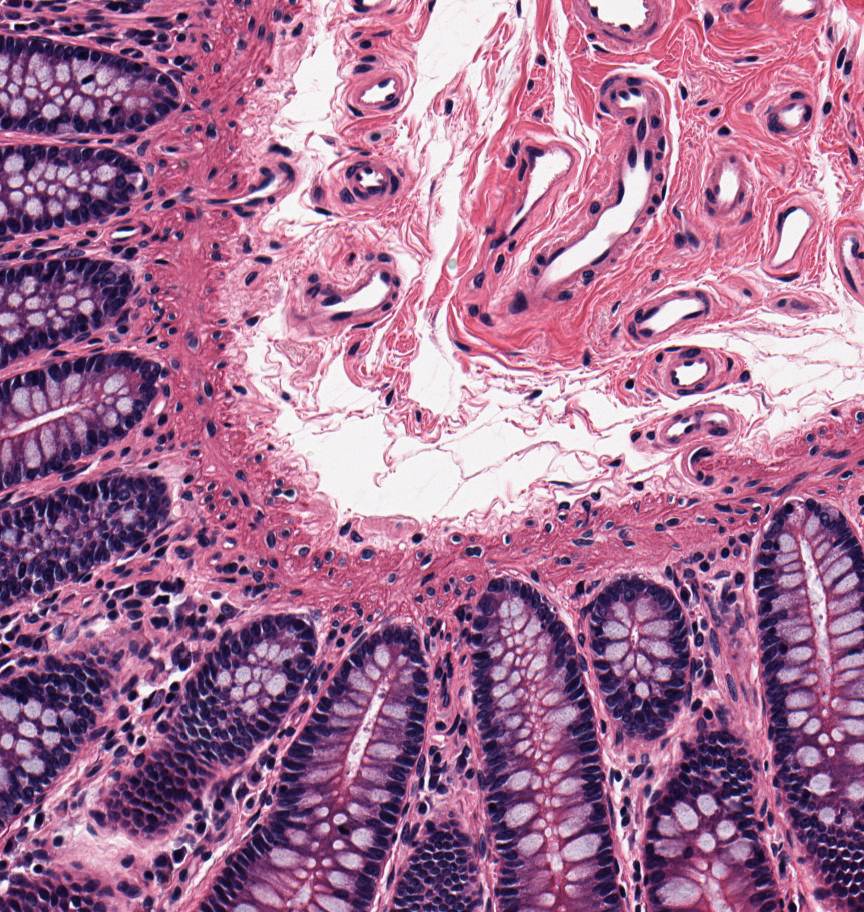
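Transverse colon, haematoxylin and eosin. Glandular crypts along left and bottom edges surround central and upper-right pink fibrous stroma with vessels. Crypts lined by columnar epithelium crowded with goblet cells; mucin as pale, nearly clear vacuoles. Epithelial nuclei dark, elongated, in a single row at the cell base next to stroma. No fat cells in field.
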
